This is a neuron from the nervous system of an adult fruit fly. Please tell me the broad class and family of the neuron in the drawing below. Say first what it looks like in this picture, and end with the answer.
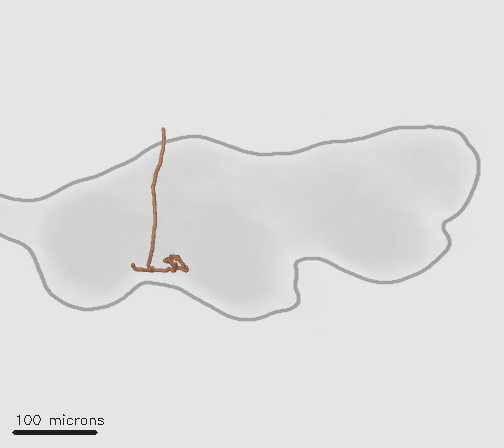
No cell body is drawn. By the scale bar it is about 170 microns tall in this view. This is a sensory neuron entering the nerve cord. Its family is called class mechanosensory tactile.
